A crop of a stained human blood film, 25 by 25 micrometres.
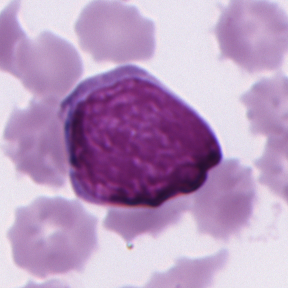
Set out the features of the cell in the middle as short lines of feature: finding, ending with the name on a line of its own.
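Nucleus: single unlobed mass filling most of the cell
Chromatin: fine and strand-like, pale streaks running through, no heavy dark clumps
Cytoplasm: thin rim around the nucleus
Cytoplasm colour: pale greyish-violet
Name: myeloblast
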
